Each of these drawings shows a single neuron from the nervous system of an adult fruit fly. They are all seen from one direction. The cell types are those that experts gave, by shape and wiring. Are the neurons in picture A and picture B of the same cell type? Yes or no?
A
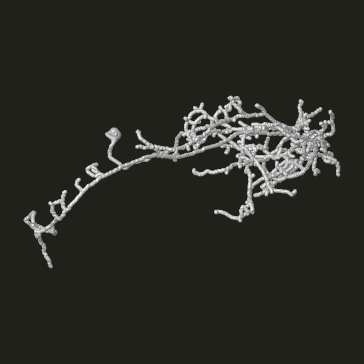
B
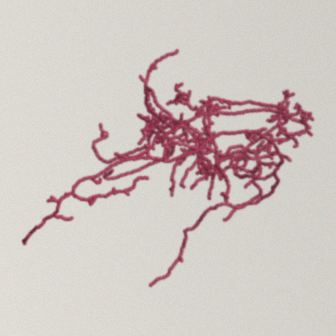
no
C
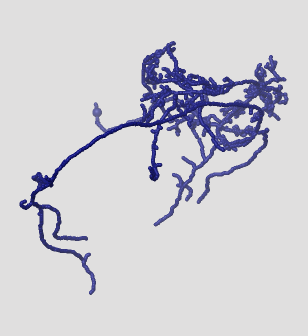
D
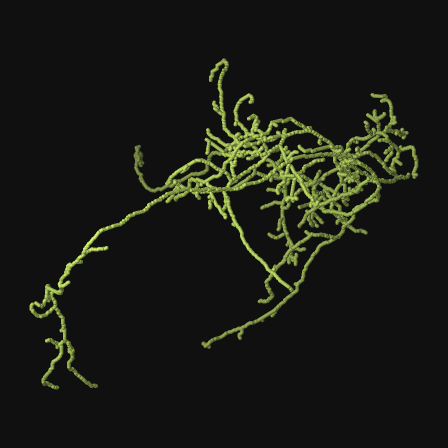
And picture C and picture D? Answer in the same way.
no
